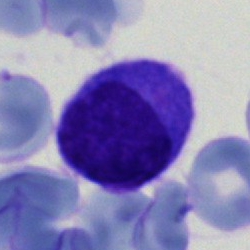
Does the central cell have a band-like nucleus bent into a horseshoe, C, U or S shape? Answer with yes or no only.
No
